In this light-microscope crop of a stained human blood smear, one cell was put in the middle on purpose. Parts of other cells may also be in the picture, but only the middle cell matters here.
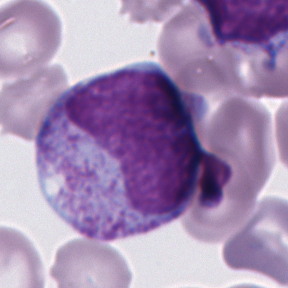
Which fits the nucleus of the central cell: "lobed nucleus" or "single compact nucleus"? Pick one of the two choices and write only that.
Single compact nucleus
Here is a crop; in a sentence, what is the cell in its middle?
Centrally within this crop lies a myelocyte.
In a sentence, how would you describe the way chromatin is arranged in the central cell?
Heads up, the chromatin is fine with no coarse clumps in it.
